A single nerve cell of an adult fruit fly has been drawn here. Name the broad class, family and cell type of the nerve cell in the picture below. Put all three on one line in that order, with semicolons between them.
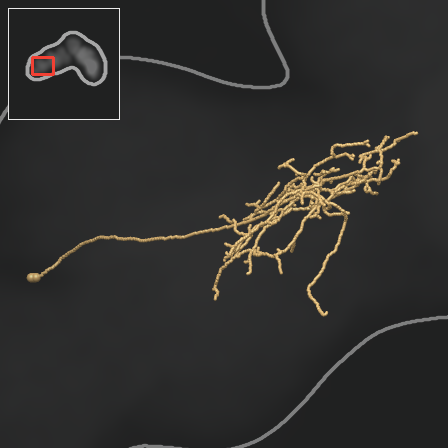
nerve-cord intrinsic neuron; hemilineage 05B; IN05B090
